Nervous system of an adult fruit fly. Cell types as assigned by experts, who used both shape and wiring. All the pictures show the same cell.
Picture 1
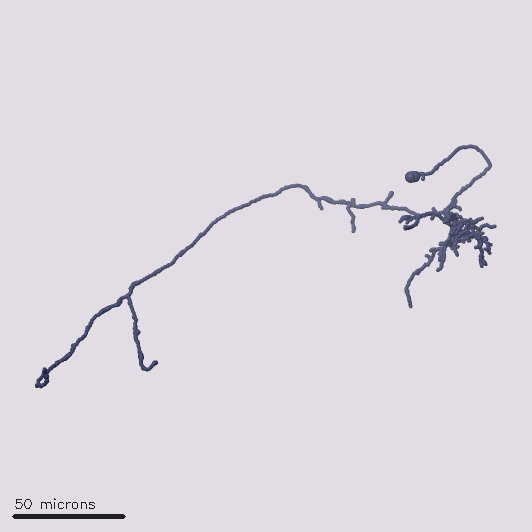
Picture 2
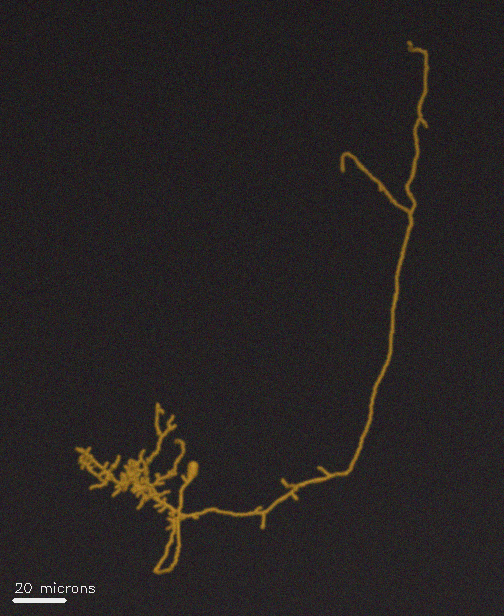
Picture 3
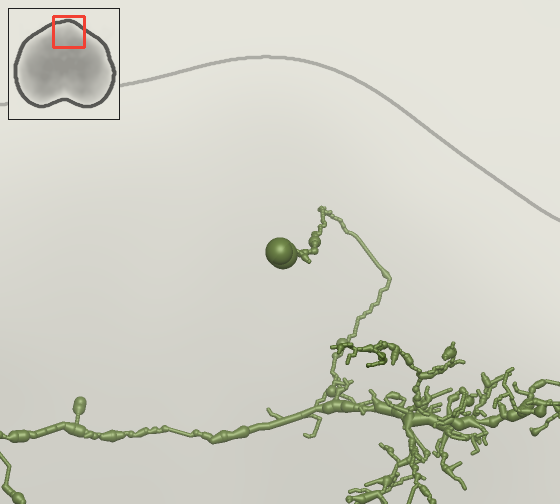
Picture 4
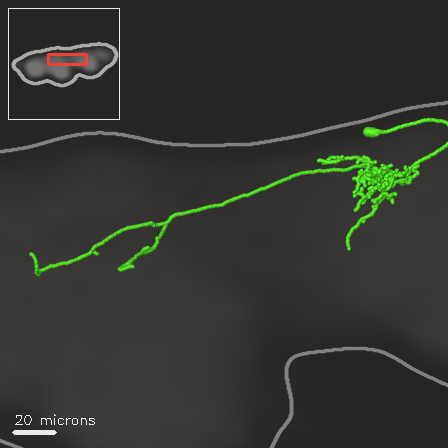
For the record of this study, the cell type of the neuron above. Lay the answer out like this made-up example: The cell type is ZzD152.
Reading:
The cell type is IN19B091.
